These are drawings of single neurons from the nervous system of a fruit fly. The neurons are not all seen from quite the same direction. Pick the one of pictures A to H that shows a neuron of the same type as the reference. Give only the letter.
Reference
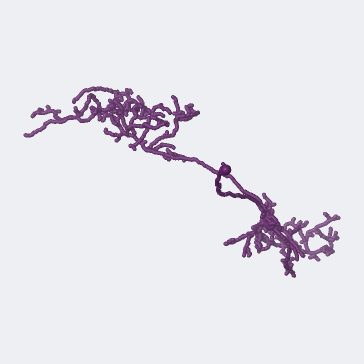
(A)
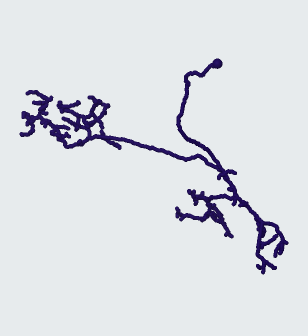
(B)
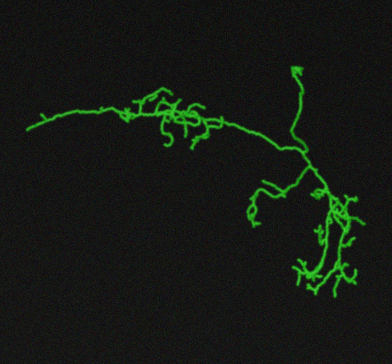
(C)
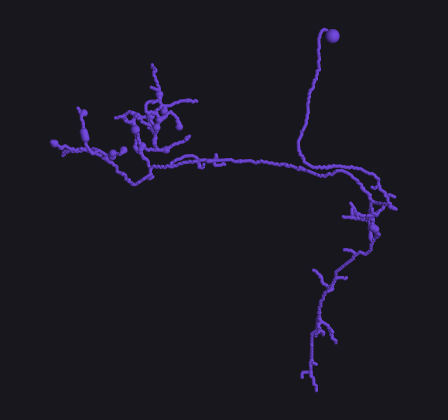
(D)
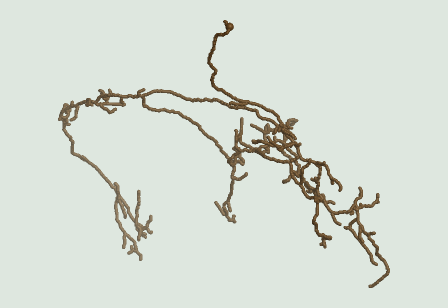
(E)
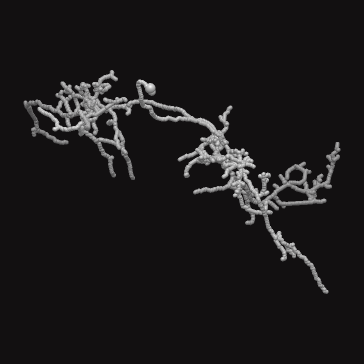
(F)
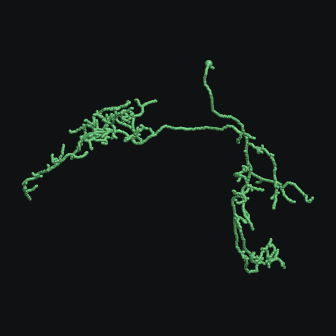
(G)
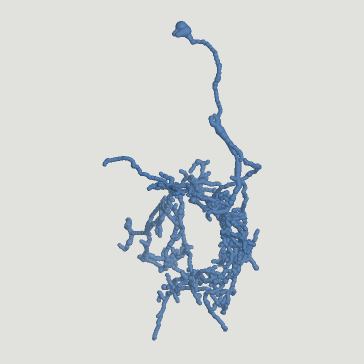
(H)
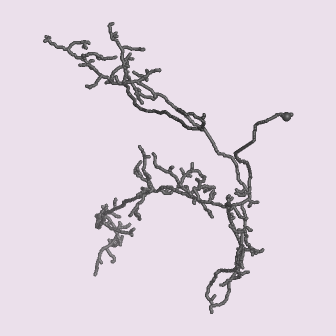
F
